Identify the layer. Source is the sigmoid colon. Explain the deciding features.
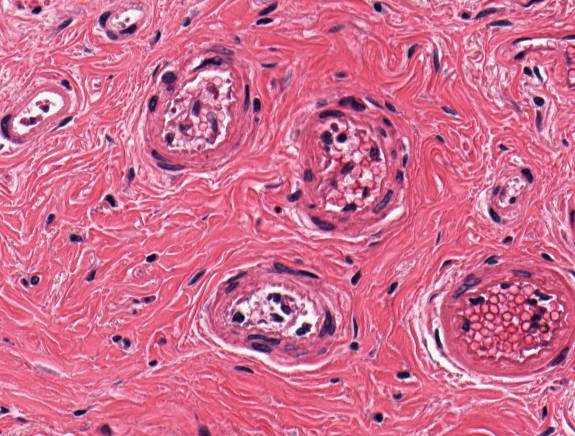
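Loose connective tissue fills this field. Its wavy collagen bundles run in many directions, and sparse, dark, spindle-shaped nuclei lie singly between them.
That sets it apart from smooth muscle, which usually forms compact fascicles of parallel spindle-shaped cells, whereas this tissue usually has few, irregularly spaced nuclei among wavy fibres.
Small round vessels, cut in cross-section, are scattered through the dense pink collagenous stroma.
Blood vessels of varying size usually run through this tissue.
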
